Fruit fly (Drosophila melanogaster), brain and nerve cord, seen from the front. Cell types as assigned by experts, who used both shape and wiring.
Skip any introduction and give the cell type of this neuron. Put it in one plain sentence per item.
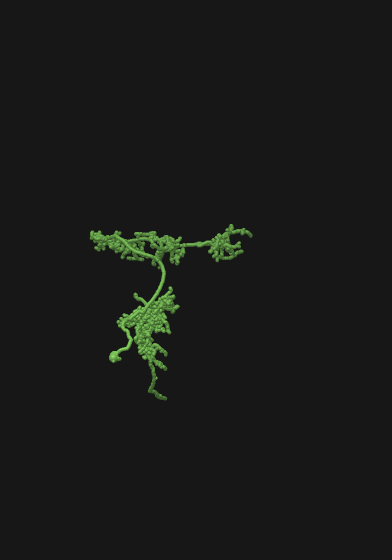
The cell type is IB012.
